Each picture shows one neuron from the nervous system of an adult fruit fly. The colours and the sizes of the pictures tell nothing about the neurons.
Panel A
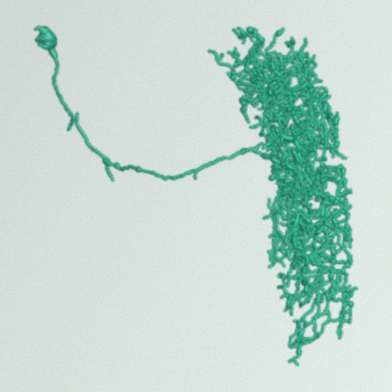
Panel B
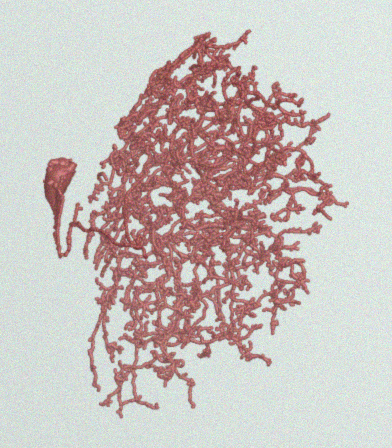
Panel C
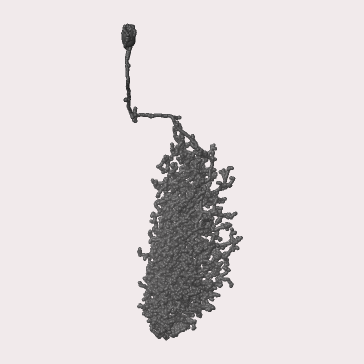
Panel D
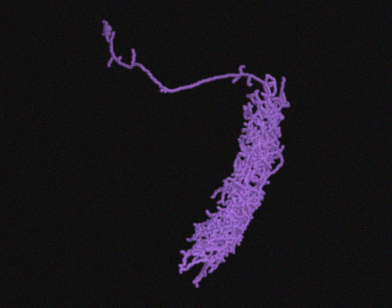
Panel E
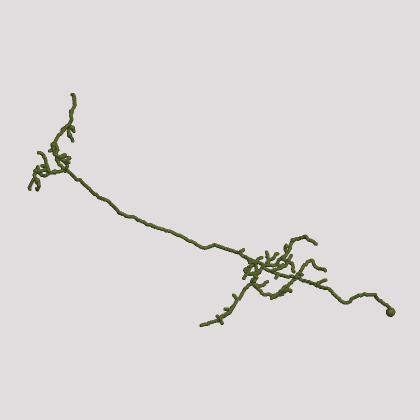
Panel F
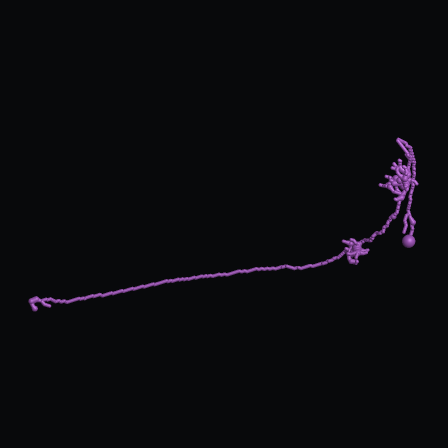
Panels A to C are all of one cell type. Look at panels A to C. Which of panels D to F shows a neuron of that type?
Panel D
